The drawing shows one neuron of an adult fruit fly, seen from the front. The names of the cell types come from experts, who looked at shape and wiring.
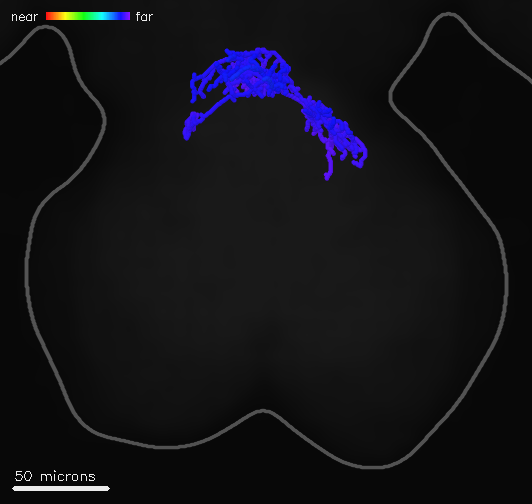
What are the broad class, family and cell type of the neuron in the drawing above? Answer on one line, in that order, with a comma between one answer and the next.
nerve-cord intrinsic neuron, hemilineage 06A, IN06A064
